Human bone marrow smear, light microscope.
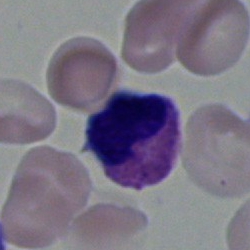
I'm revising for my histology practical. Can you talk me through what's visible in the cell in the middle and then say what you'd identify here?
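Roughly round, this cell has a slightly irregular, uneven border. Its nucleus occupies the upper-left part, with very dark, dense chromatin showing little internal detail. From the left edge sticks out a small pointed projection. Shown here is an eosinophil.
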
